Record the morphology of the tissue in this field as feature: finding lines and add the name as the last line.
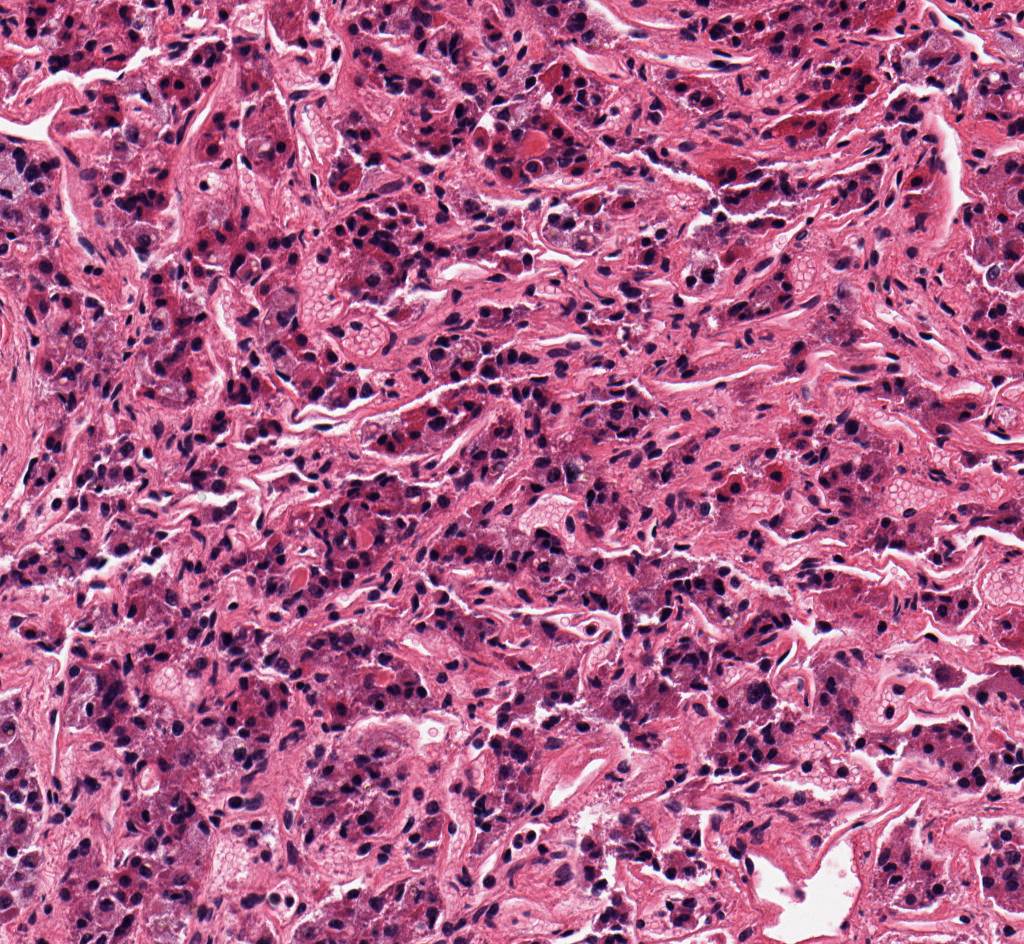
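Arrangement: irregular sheets and cords, diffuse across whole field, no organised units
Stroma: wavy pink collagenous strands between cell groups throughout
Cytoplasm: in many cells abundant, granular, pink to purple
Bright cells: scattered, dense bright red cytoplasm, mostly upper half
Name: pituitary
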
